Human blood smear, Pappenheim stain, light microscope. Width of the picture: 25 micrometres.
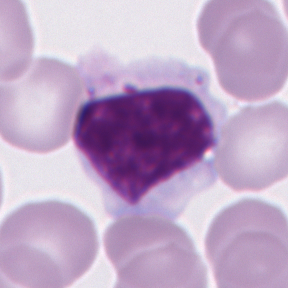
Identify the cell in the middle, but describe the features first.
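I notice the nucleus first: angular, with fairly straight sides and a pointed lower end, about 12 by 10 micrometres, filling about 60% of the cell's area. Its chromatin looks dark purple, with a coarse, mottled texture. The cytoplasm is pale greyish-blue, and its widest band lies above the nucleus. The cell is a large granular lymphocyte.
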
